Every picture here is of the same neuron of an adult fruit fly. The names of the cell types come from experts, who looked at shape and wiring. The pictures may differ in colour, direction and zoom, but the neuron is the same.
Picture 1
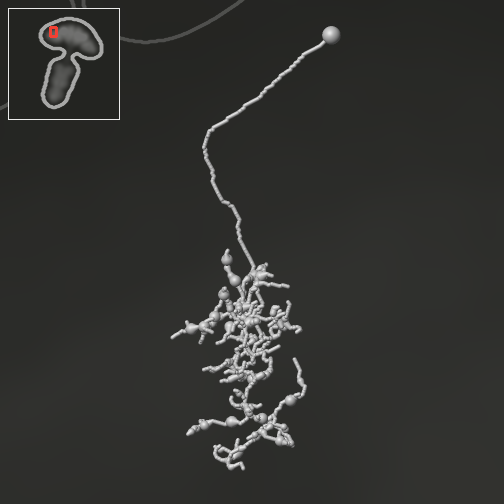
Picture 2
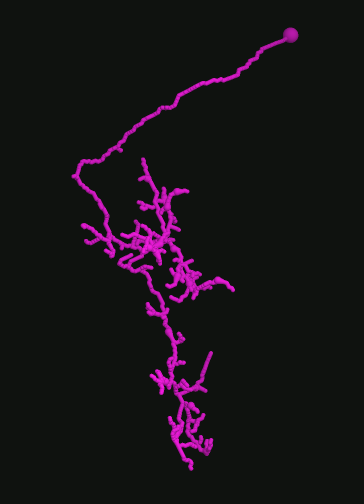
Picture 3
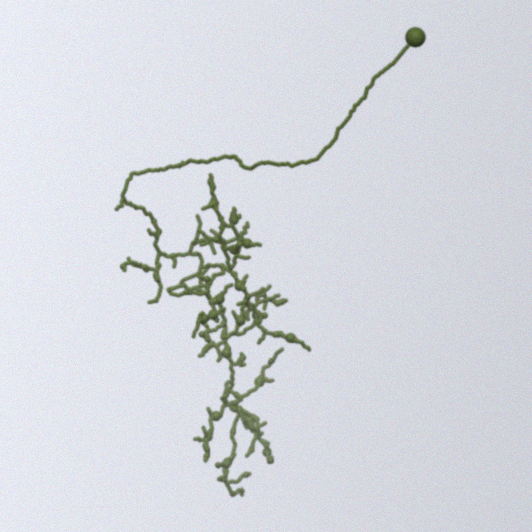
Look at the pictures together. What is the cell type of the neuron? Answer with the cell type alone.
Cm7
